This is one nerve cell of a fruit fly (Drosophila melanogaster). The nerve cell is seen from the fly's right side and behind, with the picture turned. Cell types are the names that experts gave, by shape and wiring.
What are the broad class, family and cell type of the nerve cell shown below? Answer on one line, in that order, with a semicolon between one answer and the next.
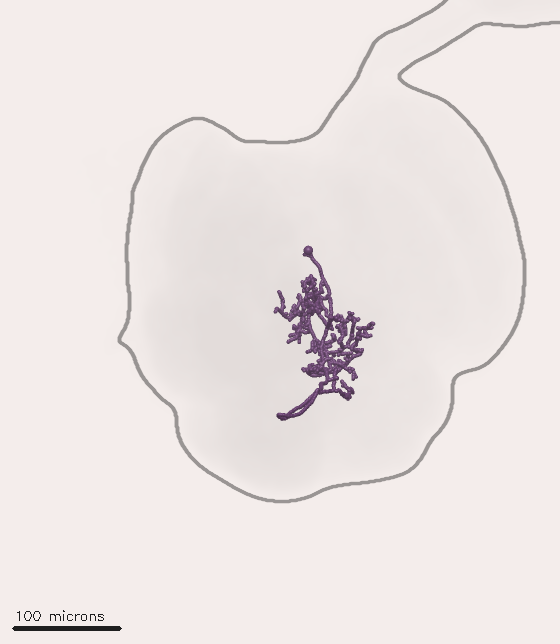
central-brain intrinsic neuron; hemilineage VLPl&p2_lateral; AVLP115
